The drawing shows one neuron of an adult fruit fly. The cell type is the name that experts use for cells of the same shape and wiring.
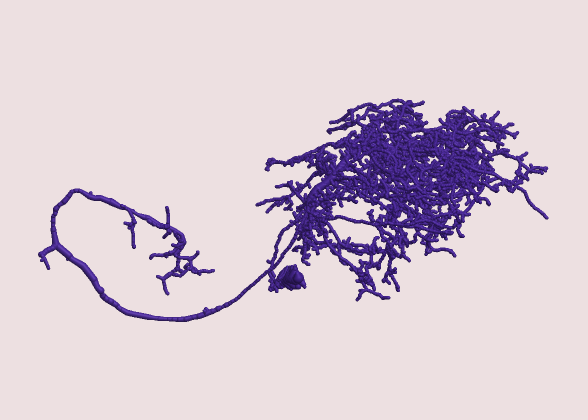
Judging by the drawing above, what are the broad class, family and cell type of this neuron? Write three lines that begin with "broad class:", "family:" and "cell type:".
broad class: motor neuron of the nerve cord
family: hemilineage 08A
cell type: MNwm36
